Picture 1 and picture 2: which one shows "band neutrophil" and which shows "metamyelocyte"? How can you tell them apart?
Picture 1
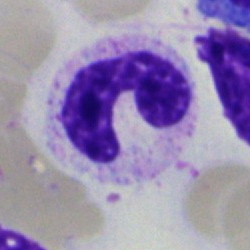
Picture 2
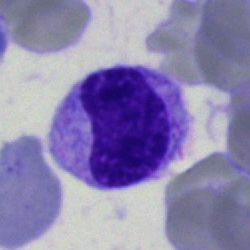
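Short version: the band neutrophil is in picture 1 and the metamyelocyte is in picture 2. The nucleus is where they differ: in the band neutrophil it is curved, and the gap between its two ends faces the lower right.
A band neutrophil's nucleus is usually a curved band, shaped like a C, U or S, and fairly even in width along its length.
In the metamyelocyte the nucleus is kidney-shaped instead, with its indentation facing left; it fills most of the cell and sits toward the right.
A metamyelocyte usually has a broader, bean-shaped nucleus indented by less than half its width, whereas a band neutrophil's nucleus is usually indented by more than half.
The metamyelocyte's pale lilac cytoplasm is widest on the left, tucked into that indentation. Otherwise they look much alike: both have a roughly round, smooth outline and dark purple chromatin in coarse clumps, and the metamyelocyte's surface shows no projections.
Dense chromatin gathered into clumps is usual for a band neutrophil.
The band neutrophil shows no nucleoli and no vacuoles, and part of another darkly stained purple cell sits at the right edge of its picture.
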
